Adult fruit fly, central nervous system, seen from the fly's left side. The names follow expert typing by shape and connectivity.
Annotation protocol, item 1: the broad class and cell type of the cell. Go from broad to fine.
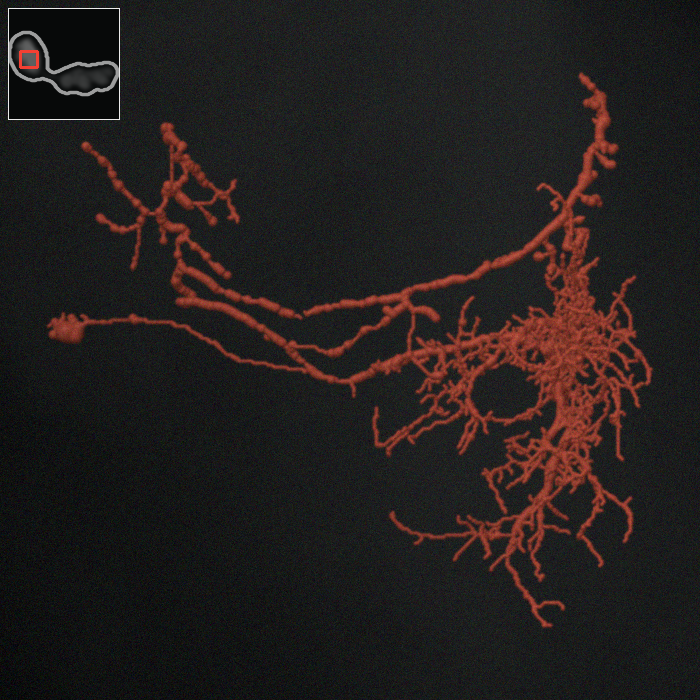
central-brain intrinsic neuron; PS047_a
